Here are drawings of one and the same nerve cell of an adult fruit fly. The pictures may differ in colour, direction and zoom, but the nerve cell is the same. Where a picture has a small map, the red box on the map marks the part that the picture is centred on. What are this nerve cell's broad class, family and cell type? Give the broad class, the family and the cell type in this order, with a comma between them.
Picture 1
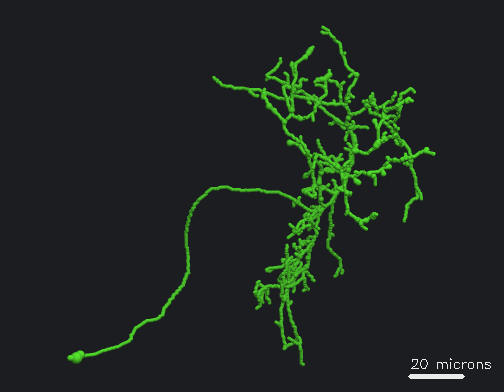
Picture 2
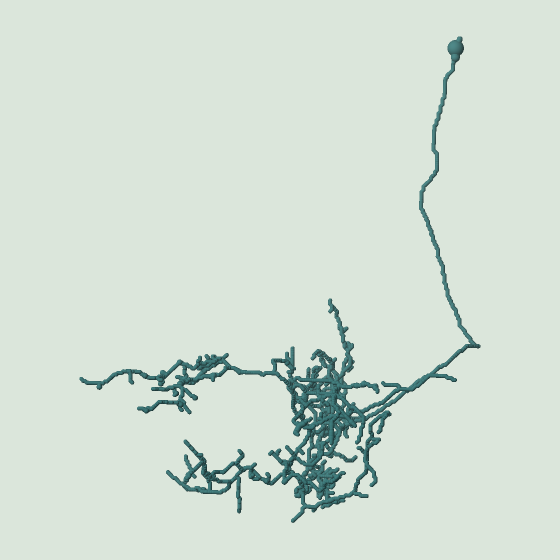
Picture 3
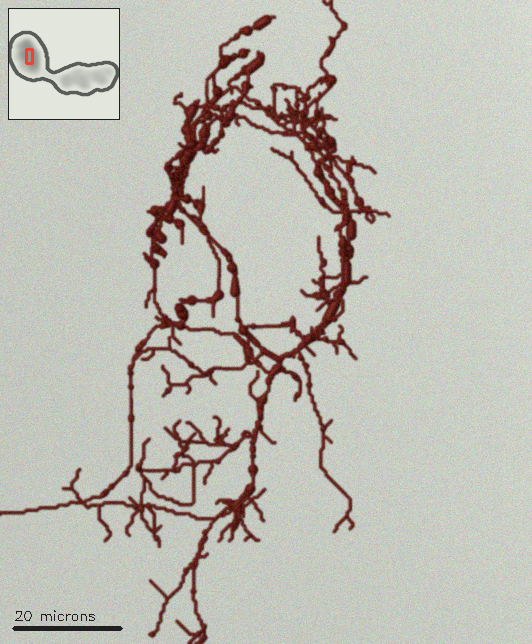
central-brain intrinsic neuron, hemilineage PSa1, VES019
